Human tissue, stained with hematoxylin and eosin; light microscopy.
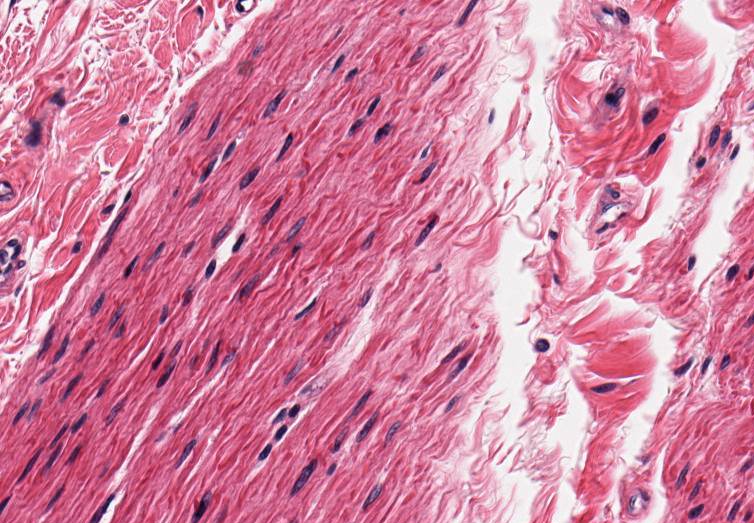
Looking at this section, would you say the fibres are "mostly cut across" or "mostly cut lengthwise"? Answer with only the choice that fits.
Mostly cut lengthwise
